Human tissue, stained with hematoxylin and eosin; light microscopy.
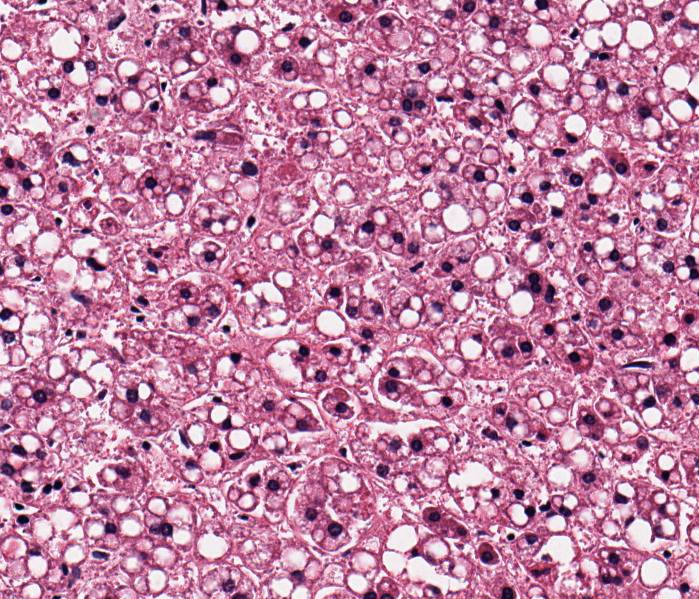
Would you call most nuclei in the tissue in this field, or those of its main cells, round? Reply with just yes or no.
Yes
